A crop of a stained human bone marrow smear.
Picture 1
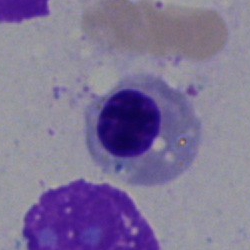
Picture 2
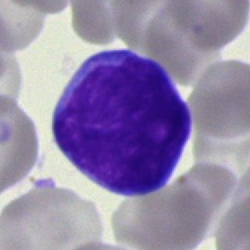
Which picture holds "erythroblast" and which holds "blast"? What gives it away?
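Erythroblast's in picture 1, blast in picture 2. Shape first: the erythroblast is roughly round, while the blast has an angular outline, with several fairly straight sides meeting at corners. Check the chromatin too: dense and dark purple in the erythroblast, finely textured rather than coarsely clumped in the blast.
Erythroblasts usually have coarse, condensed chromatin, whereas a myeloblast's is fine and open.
The erythroblast has pale grey-blue cytoplasm and a nucleus sitting off-centre toward the left, but in the blast the cytoplasm is scant, at most a thin rim you can hardly tell apart from the nucleus, and the whole cell stains a deep purple-blue.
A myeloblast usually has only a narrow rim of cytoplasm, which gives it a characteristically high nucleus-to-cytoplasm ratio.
A few small clear vacuoles lie to the lower right of the erythroblast's nucleus, whereas the blast shows no vacuoles and no granules.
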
